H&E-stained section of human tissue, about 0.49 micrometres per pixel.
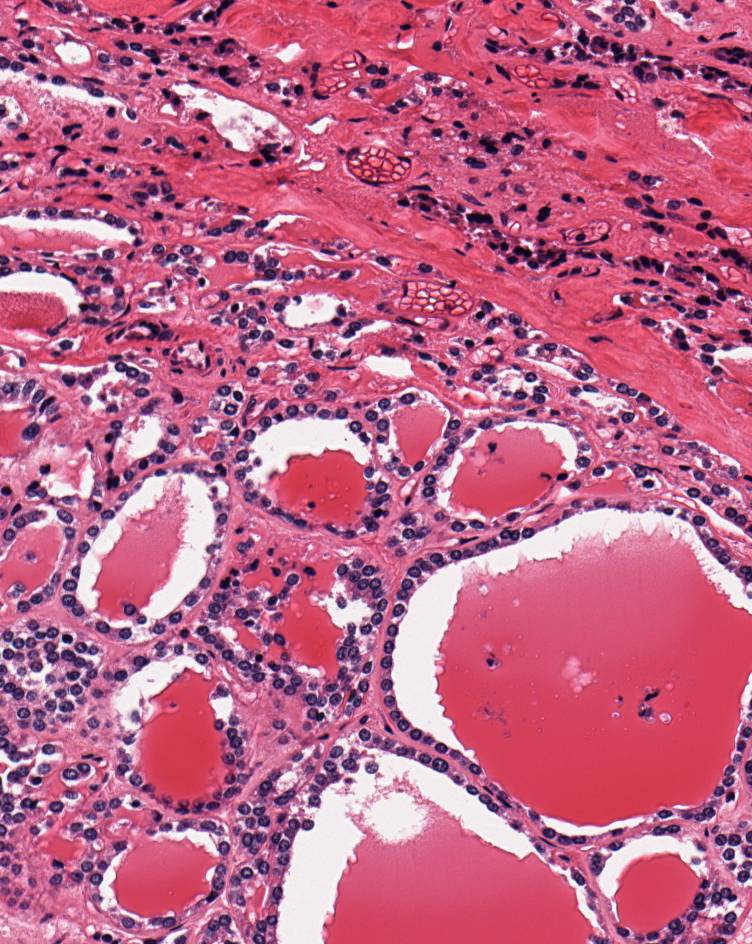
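Thyroid, haematoxylin and eosin. Rounded follicles pack the lower two-thirds of the field, while dense pink fibrous tissue occupies the upper right. The follicles vary widely in size, the largest lying at lower right. Each is lined by a single layer of low cuboidal cells with round dark nuclei. And in the fibrous stroma at top right, scattered small dark nuclei sit among pink collagen bundles.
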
